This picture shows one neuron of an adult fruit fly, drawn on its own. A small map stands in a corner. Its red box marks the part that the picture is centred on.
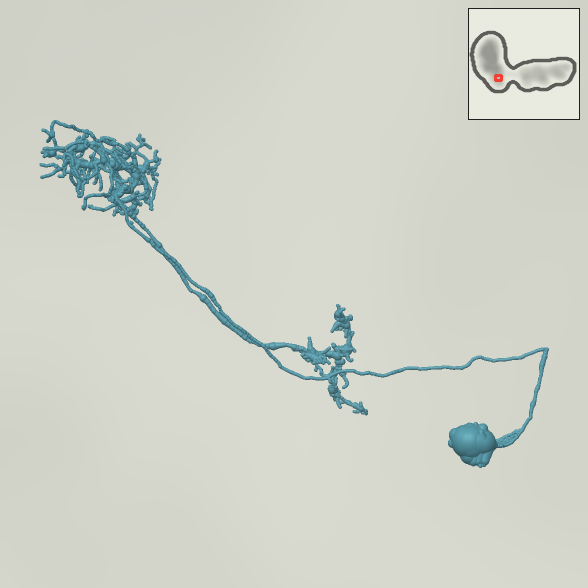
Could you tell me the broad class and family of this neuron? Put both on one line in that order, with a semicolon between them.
optic-lobe intrinsic neuron; T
